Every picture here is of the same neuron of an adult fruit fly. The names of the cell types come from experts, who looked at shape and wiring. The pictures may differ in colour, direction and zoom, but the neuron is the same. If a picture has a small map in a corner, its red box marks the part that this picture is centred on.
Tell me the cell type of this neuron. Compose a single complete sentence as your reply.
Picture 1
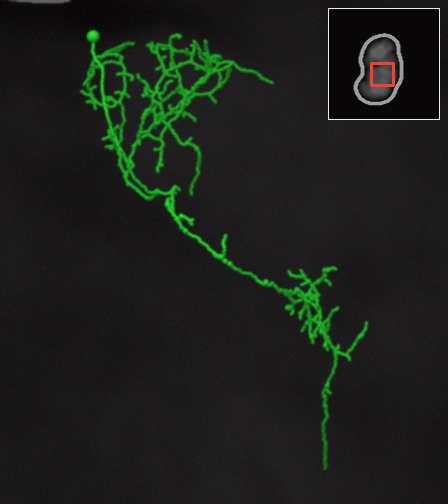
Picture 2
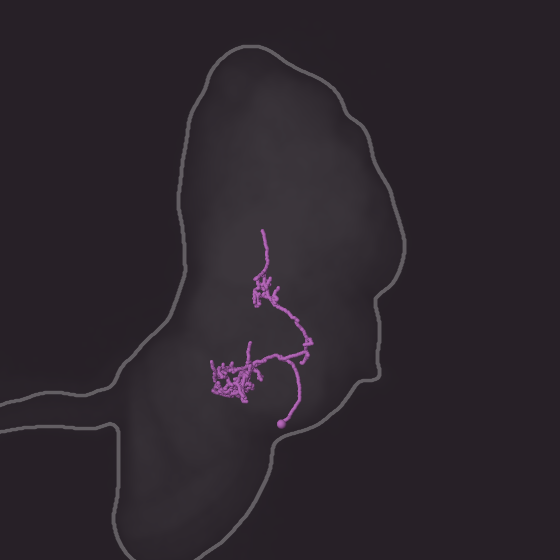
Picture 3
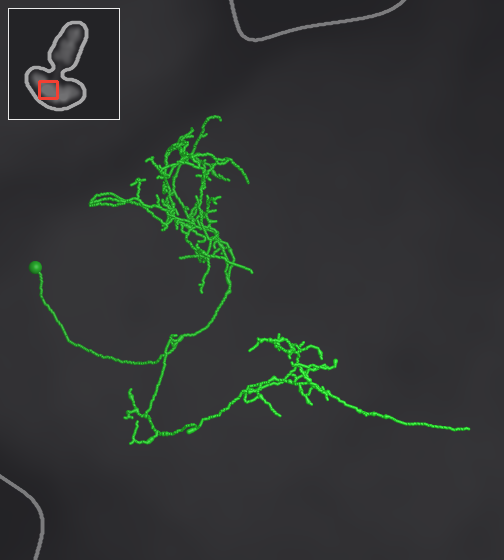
The cell type that this neuron has is CL054.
